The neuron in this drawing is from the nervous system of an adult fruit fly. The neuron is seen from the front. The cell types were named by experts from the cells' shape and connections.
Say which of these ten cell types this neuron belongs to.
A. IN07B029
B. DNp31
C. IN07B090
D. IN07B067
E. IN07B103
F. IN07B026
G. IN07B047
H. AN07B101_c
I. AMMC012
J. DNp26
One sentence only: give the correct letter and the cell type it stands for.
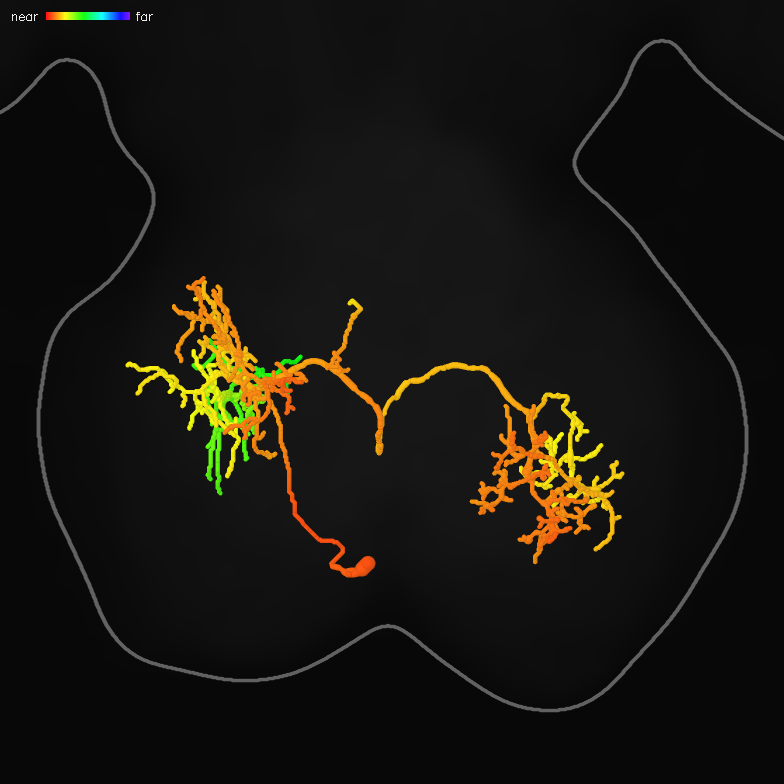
The cell type named IN07B029, option A, describes the neuron.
